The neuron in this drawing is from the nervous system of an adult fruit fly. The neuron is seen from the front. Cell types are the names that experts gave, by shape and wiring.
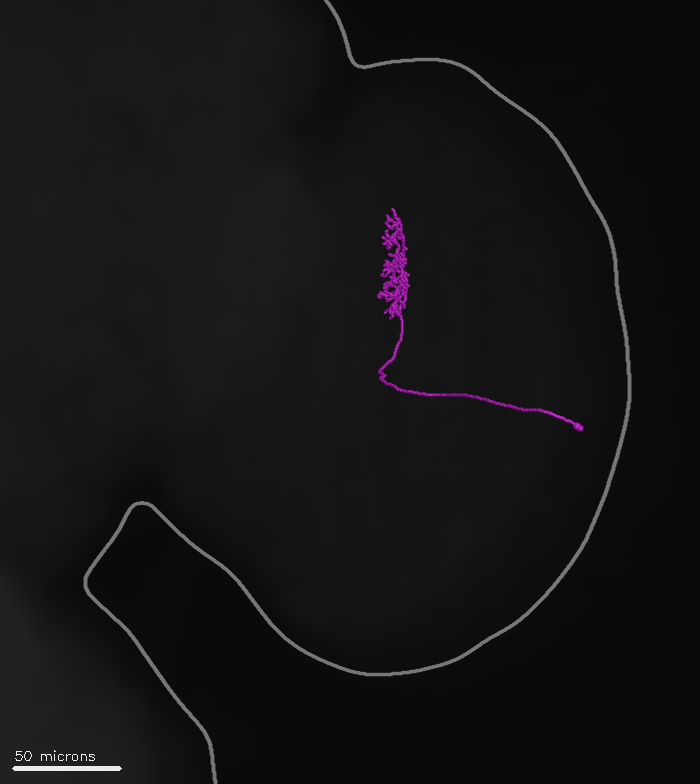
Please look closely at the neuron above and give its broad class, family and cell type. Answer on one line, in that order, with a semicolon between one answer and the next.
optic-lobe intrinsic neuron; LPi; LPi34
